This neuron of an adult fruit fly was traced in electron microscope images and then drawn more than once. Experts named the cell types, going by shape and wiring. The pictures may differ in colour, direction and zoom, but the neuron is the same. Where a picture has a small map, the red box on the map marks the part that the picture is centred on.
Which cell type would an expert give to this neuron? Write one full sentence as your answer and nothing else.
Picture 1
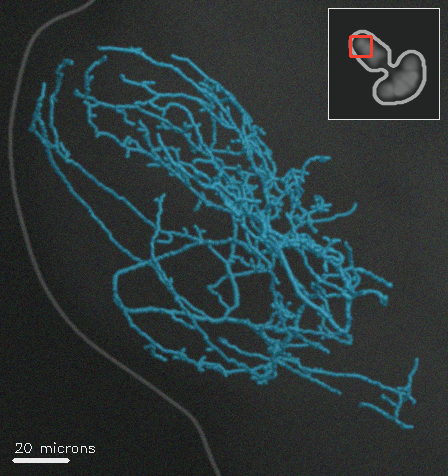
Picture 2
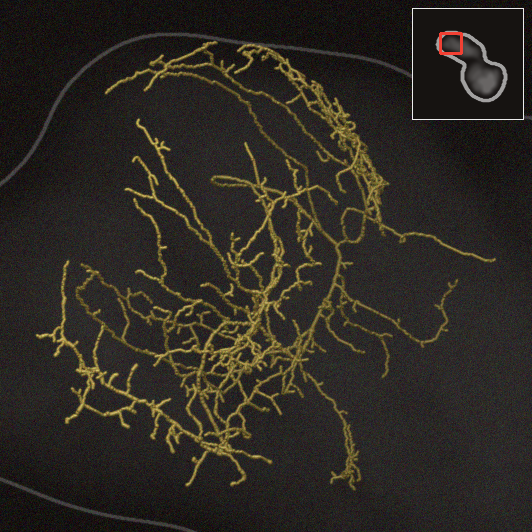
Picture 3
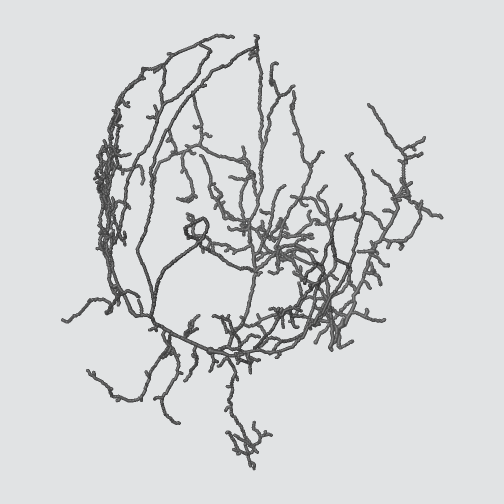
The type assigned to this neuron is IN01A027.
